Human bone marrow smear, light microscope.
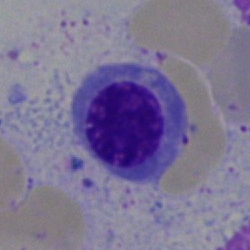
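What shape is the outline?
Roughly round, with a smooth edge.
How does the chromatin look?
Dark purple, coarsely clumped, paler patches between the clumps.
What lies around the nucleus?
A moderate rim of blue cytoplasm, with no granules.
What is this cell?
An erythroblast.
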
